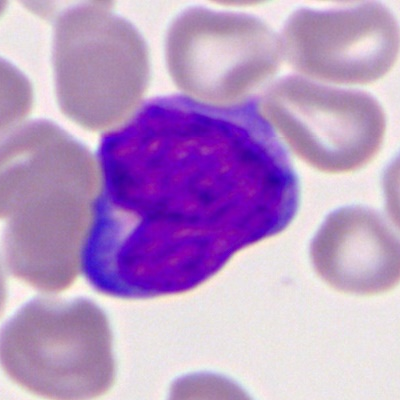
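Myeloblast in a stained blood smear, the cell in the middle. Nucleus fills most of the cell; a deep notch cuts in from the lower left side. Chromatin dark purple and clumped, with paler streaks between the clumps. Cytoplasm a thin blue rim, widest at the lower left.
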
